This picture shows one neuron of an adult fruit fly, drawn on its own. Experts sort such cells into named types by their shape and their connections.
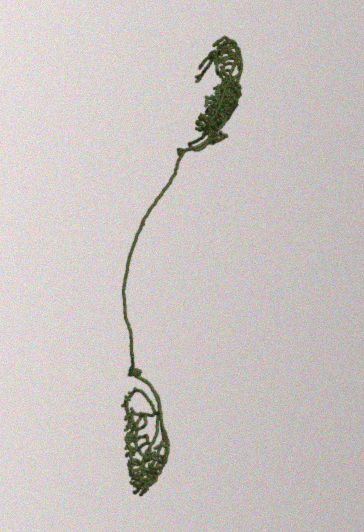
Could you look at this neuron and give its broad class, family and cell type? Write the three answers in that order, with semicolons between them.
optic-lobe intrinsic neuron; dCal; dCal1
